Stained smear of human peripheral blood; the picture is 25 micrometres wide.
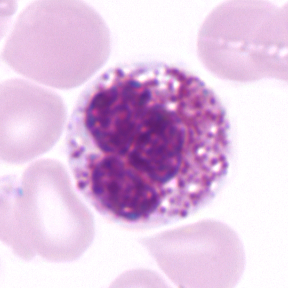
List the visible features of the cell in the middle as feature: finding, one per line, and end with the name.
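Outline: round, smooth
Chromatin: dense, dark purple
Granules: reddish-purple
Granular cytoplasm: broadest on right side
Name: eosinophil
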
